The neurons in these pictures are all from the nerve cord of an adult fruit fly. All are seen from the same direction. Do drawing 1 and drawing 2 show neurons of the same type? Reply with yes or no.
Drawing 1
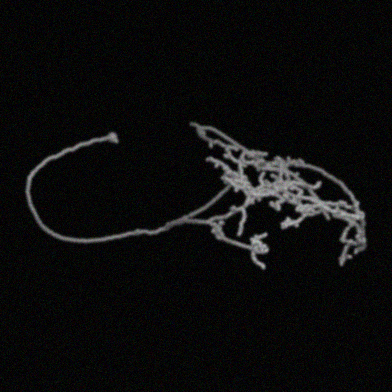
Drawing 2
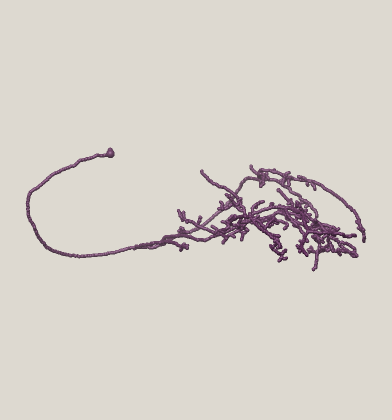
yes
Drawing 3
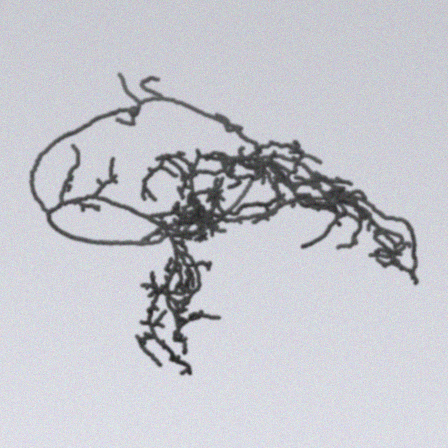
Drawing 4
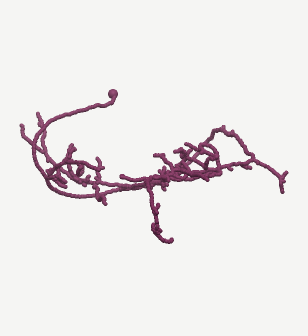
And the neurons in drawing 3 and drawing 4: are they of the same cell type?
no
